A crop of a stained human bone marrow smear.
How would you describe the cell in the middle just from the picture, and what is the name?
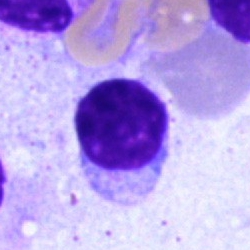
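The nucleus is positioned toward the upper part of the cell, with most of the cytoplasm lying below it. Chromatin is dense and dark purple, showing only a few small paler spots. The cytoplasm is pale greyish-blue, forming a crescent beneath the nucleus and only a thin rim elsewhere. The cell is a lymphocyte.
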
